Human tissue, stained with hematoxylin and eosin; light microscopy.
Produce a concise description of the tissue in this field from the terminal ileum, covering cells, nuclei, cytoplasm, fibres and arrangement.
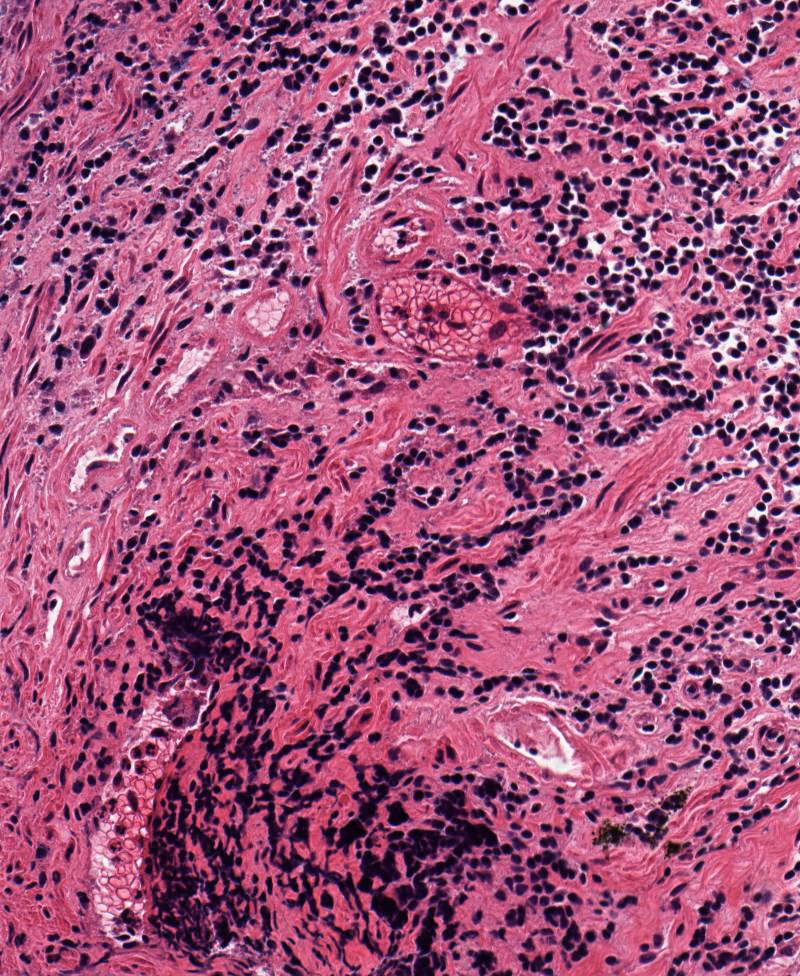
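Dense stroma of pink collagen bundles fills most of the field. Just above the centre is a rounded cluster of cells with clear, pale cytoplasm and sharp cell borders. A second group of clear cells, with net-like borders, lies at the lower left edge. In the lower right, a small patch holds granular black-brown pigment.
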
